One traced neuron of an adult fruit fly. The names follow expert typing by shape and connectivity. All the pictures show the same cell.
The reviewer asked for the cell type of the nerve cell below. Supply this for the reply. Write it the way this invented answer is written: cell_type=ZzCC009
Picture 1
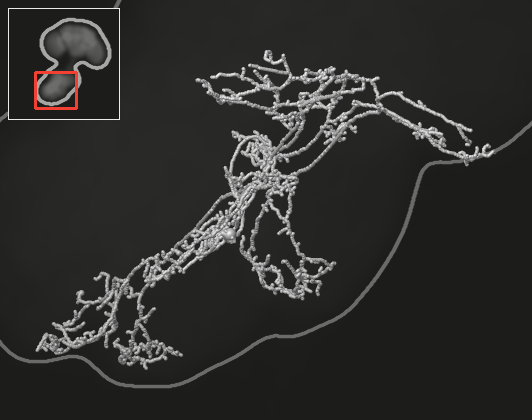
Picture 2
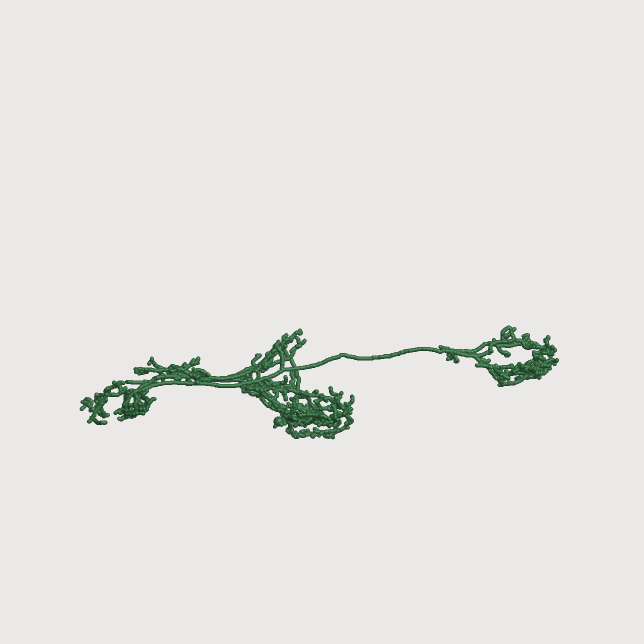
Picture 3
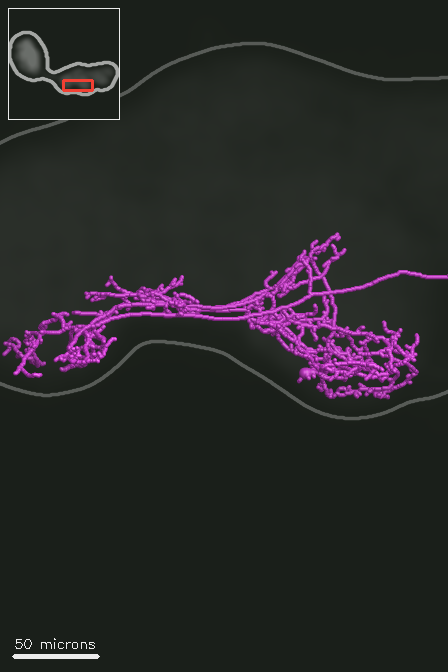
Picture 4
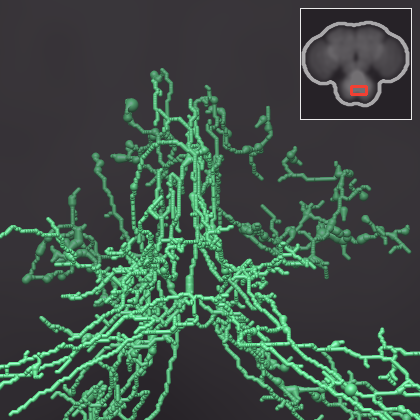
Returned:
cell_type=IN05B017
